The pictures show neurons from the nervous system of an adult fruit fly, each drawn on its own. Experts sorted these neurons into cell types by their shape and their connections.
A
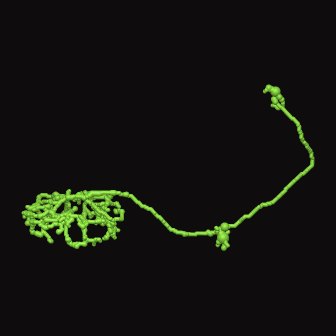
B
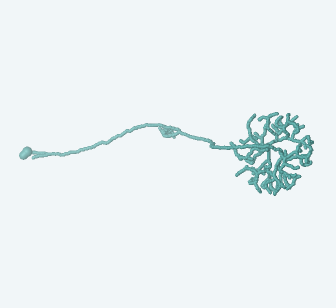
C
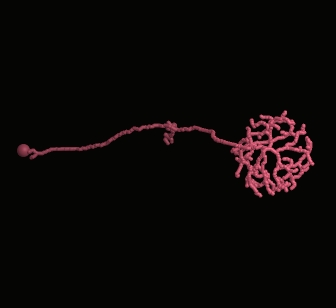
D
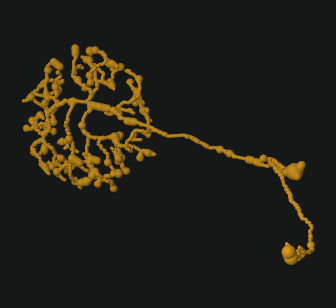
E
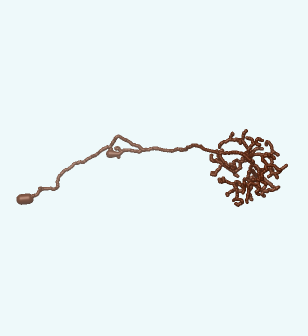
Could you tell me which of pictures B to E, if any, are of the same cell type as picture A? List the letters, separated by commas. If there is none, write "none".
B, C, D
